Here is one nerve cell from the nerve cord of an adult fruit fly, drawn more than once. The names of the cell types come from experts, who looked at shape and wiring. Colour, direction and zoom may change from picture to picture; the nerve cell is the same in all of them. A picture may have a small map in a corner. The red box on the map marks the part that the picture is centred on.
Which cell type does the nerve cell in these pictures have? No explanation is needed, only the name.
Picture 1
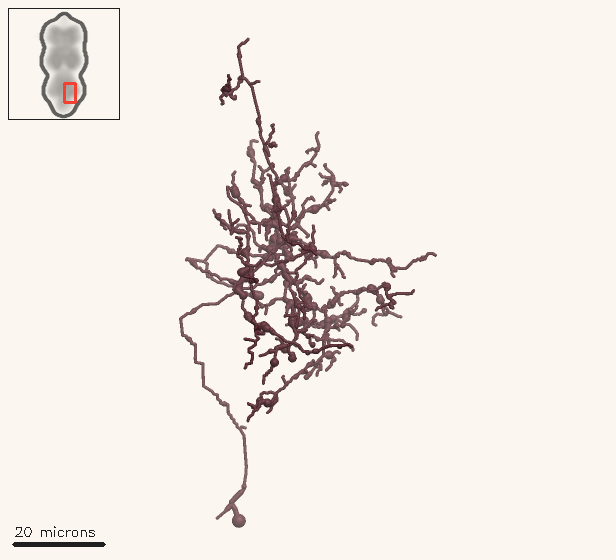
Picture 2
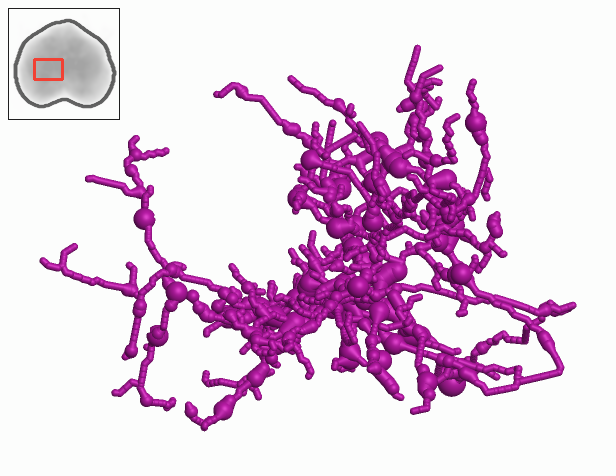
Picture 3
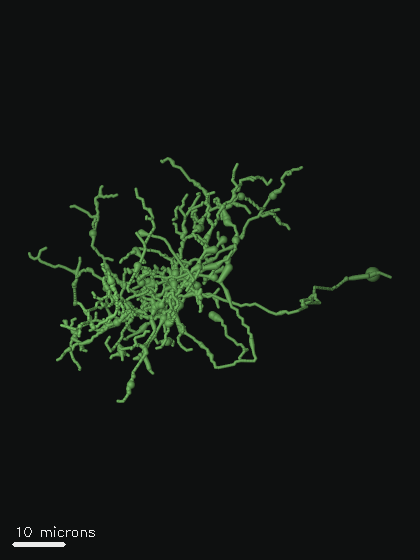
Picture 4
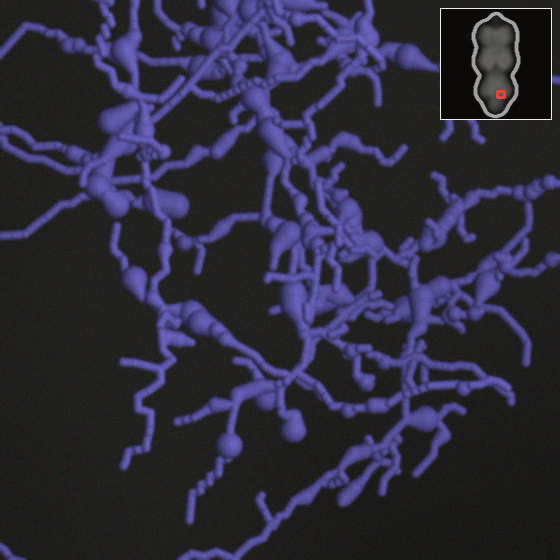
IN01B026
